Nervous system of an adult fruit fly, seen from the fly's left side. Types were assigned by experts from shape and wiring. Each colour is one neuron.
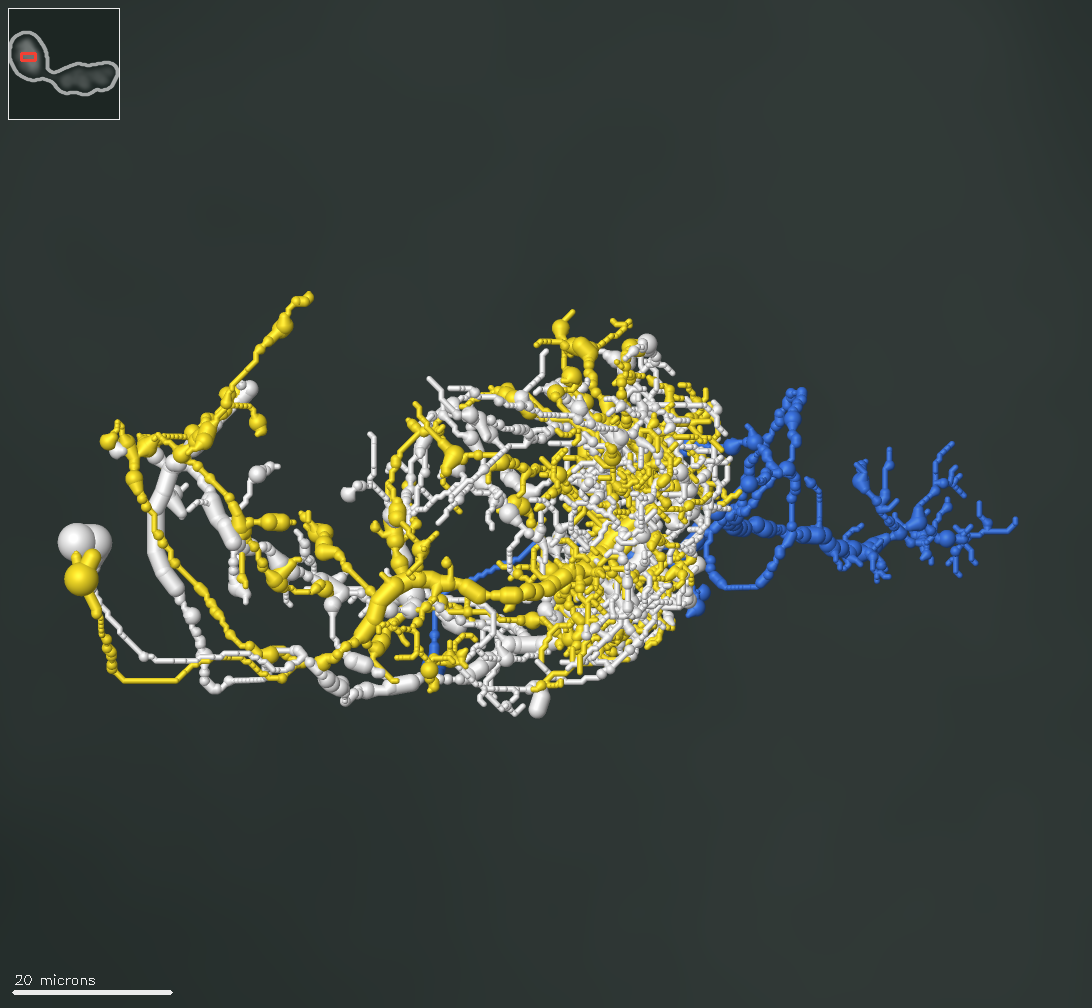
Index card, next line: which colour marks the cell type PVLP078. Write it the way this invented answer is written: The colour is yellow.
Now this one: The colour is white.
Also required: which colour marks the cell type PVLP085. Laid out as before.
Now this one: The colour is yellow.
